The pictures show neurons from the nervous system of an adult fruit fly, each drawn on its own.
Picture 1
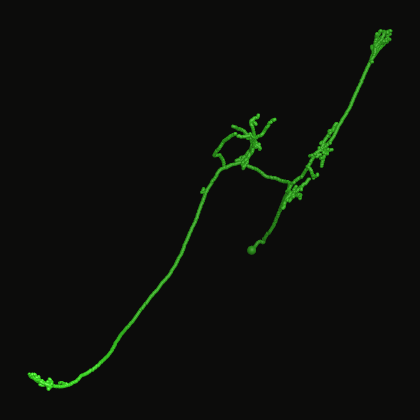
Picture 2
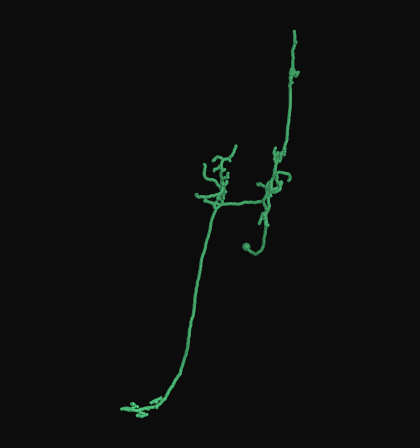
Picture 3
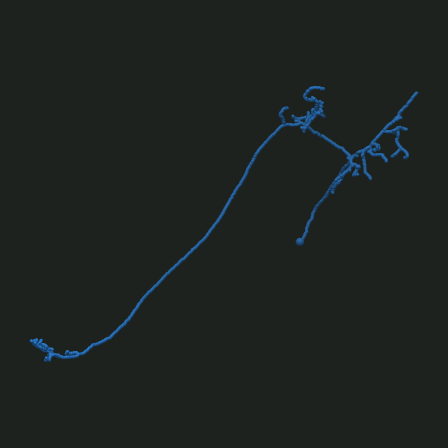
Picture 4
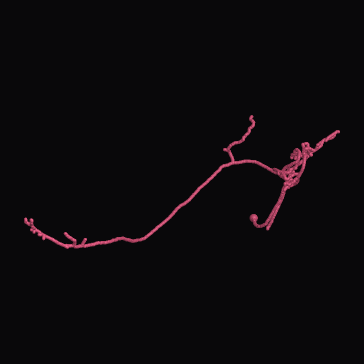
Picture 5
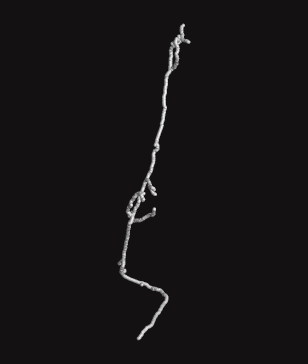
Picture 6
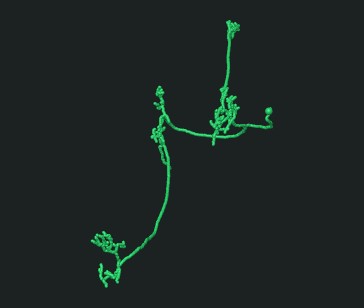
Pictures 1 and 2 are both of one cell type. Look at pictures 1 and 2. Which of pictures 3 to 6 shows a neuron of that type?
Picture 3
